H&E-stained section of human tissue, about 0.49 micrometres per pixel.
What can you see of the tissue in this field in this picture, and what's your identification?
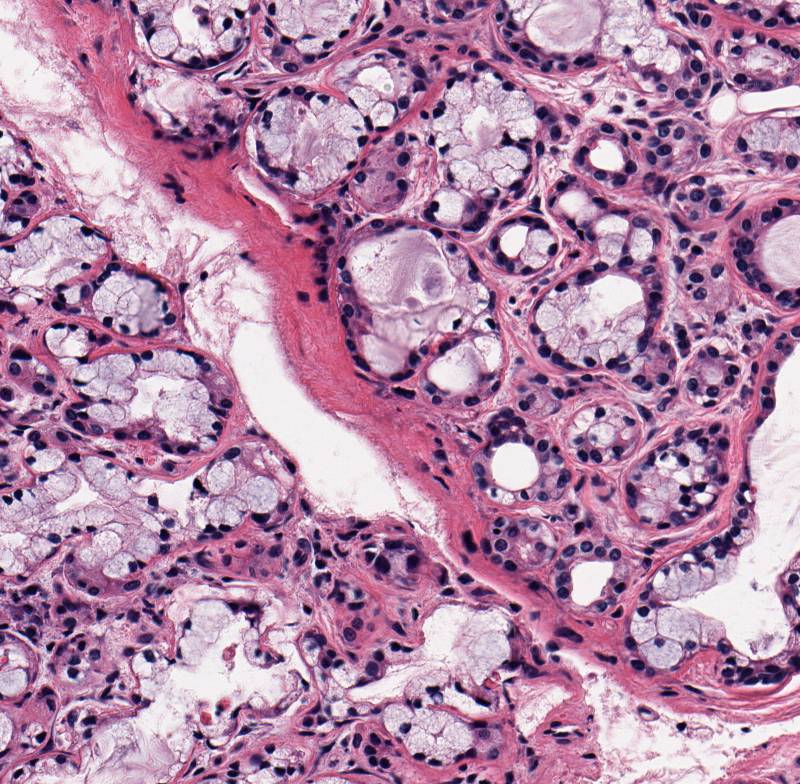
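A band of dense pink fibrous tissue runs diagonally from upper left toward lower right, with groups of glands on both sides. Most glandular units are acini of cells with pale, foamy grey cytoplasm and small, dark nuclei pressed flat against the cell base. Thin pink connective tissue strands outline each acinus. What is shown is minor salivary gland.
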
